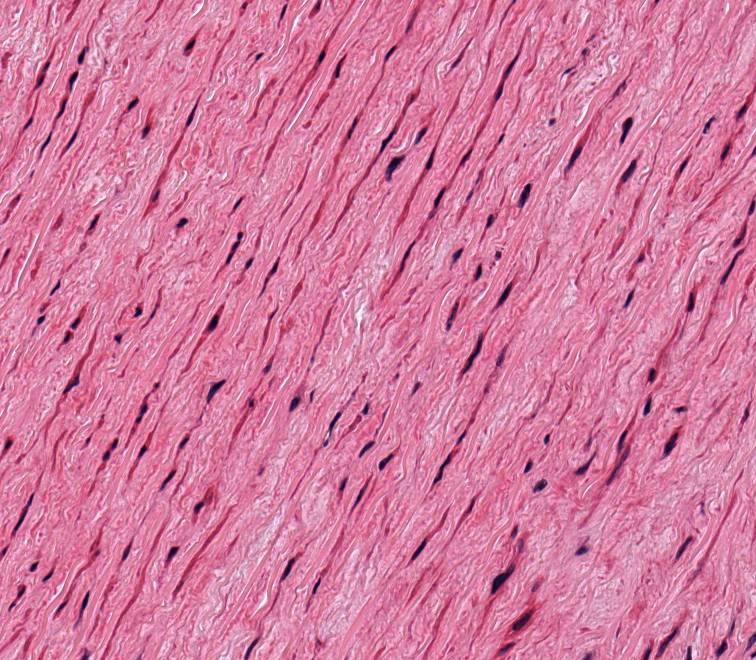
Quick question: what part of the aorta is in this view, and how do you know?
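You are looking at the tunica media. Look at the fibres: pink, with a finely wavy, crimped outline. Between them, dark elongated nuclei lie in rows parallel to the fibres, with no distinct cytoplasm around them.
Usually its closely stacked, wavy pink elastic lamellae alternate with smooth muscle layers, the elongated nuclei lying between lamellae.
Such regular rows of nuclei set it apart from the tunica intima, usually a loose, irregular layer with sparse fine elastic fibres. Scattered paler pink patches of looser fibrillar material also lie among the fibres, some near the centre.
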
